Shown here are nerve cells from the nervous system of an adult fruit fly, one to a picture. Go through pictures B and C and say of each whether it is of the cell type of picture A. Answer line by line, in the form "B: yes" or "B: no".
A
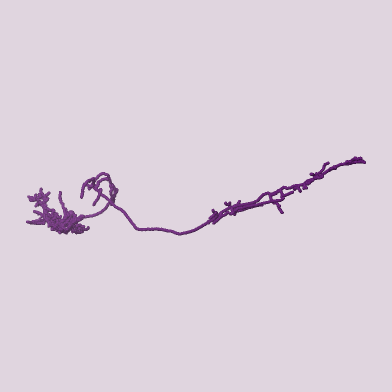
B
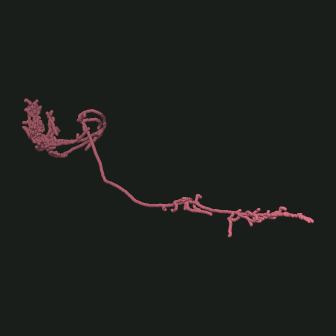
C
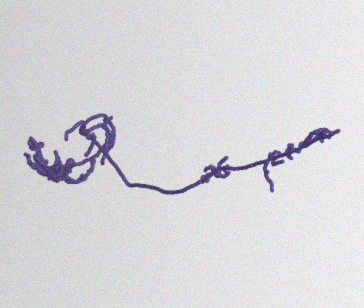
B: yes
C: yes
